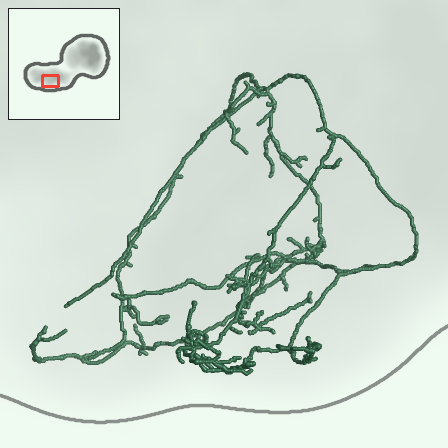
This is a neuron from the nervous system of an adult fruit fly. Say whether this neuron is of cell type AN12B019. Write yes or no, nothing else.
no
